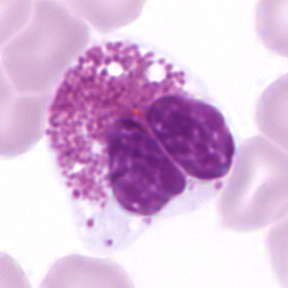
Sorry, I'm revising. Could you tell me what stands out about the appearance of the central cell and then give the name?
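Two lobes make up the nucleus, and they're about the same size. It sits over in the right half of the cell. The granules are pinkish-red. So that's an eosinophil.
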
